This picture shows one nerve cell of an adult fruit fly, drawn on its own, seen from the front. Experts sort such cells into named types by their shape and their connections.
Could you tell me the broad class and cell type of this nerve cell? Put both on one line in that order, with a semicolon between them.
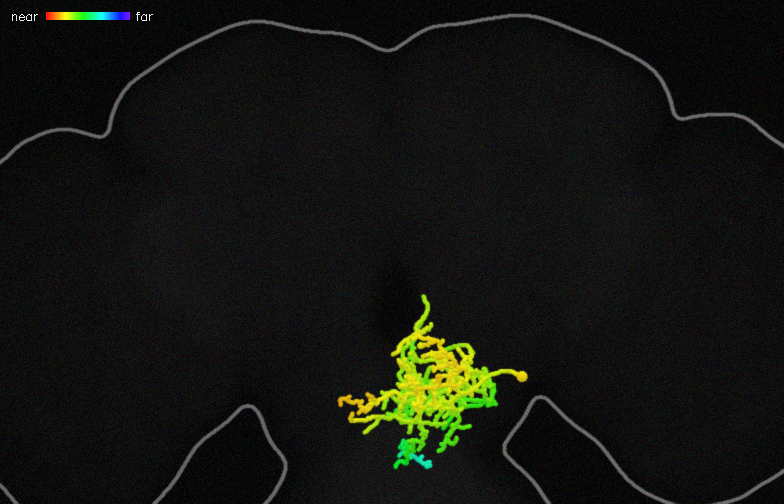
central-brain intrinsic neuron; GNG170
